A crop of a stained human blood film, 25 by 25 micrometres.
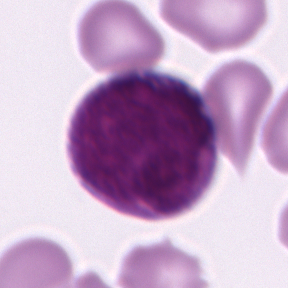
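Myeloblast, the nucleated cell at the centre of this blood smear. Its outline is smooth and round, with no projections from the surface. Only a very thin rim of cytoplasm wraps the nucleus, and you won't see any granules in it.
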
